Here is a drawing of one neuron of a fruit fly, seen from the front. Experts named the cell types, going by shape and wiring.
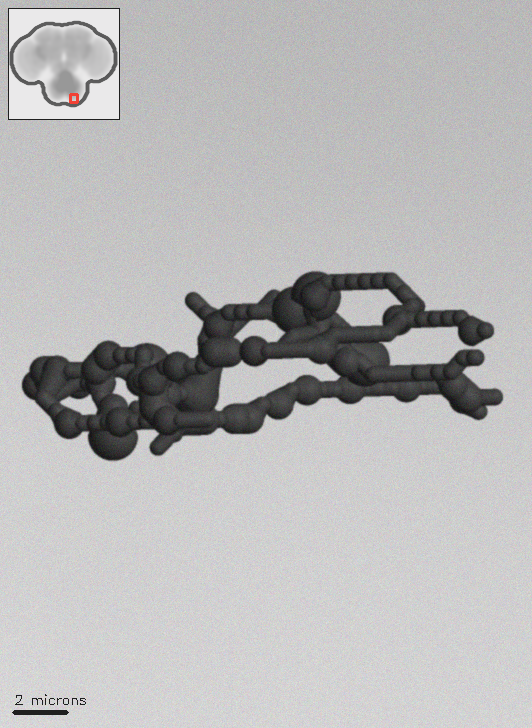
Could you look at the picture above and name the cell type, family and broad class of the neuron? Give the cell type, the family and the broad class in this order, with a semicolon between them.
SNta38; class mechanosensory tactile; sensory neuron entering the nerve cord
